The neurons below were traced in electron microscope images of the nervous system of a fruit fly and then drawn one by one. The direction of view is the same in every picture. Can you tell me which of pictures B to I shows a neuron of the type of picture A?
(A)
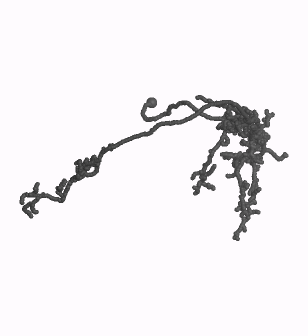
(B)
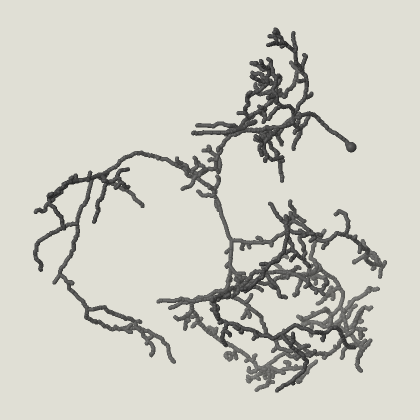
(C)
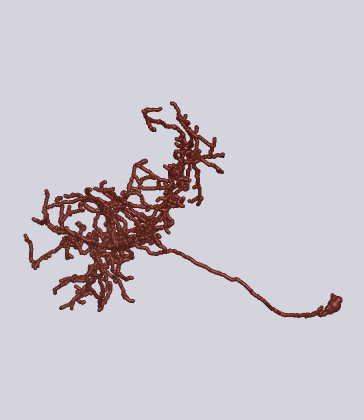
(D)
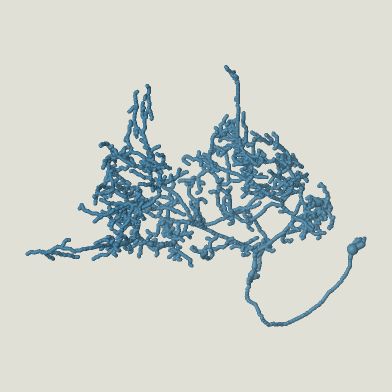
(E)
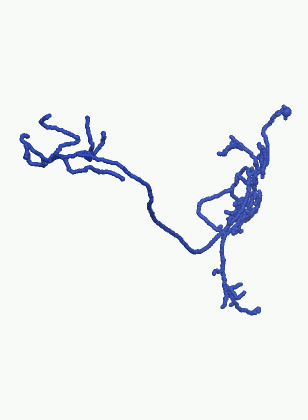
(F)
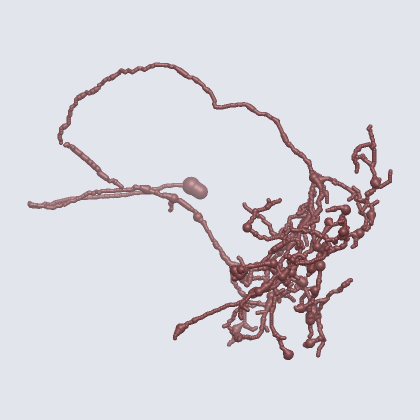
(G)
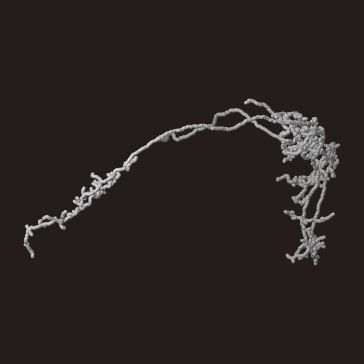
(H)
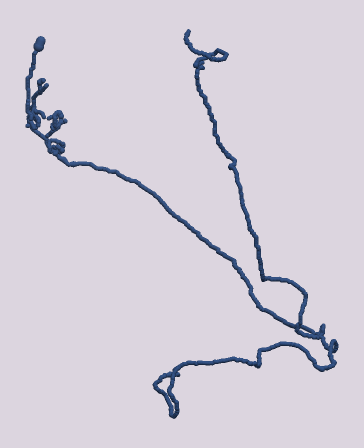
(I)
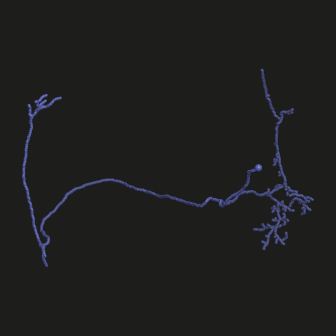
Picture G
